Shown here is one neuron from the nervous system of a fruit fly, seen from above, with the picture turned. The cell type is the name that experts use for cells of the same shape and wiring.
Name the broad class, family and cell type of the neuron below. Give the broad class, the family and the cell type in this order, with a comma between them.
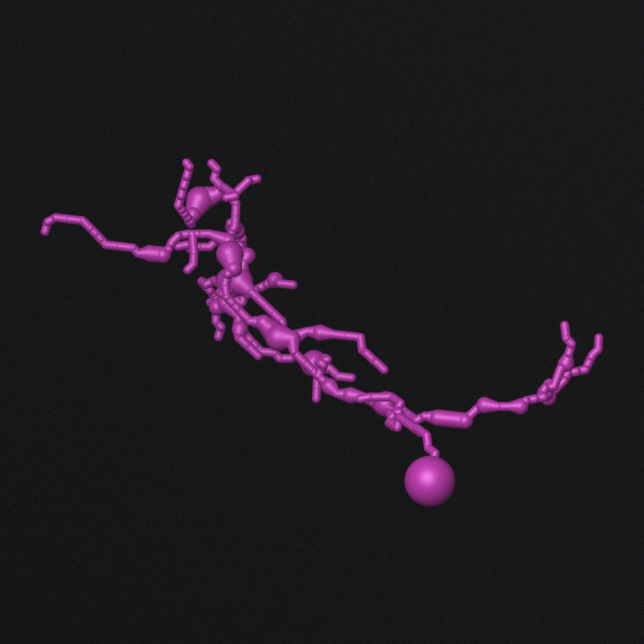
optic-lobe intrinsic neuron, Mi, Mi15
